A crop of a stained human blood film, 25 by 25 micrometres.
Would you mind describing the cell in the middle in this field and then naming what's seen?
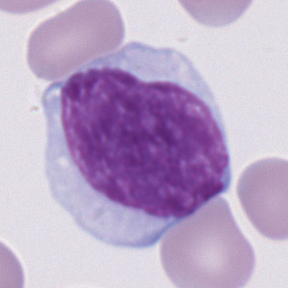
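Most of the cell is taken up by the nucleus, a single oval mass without lobes measuring about 17 by 12 micrometres. The rim of pale blue cytoplasm is widest below the nucleus. The cell is a myeloblast.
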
